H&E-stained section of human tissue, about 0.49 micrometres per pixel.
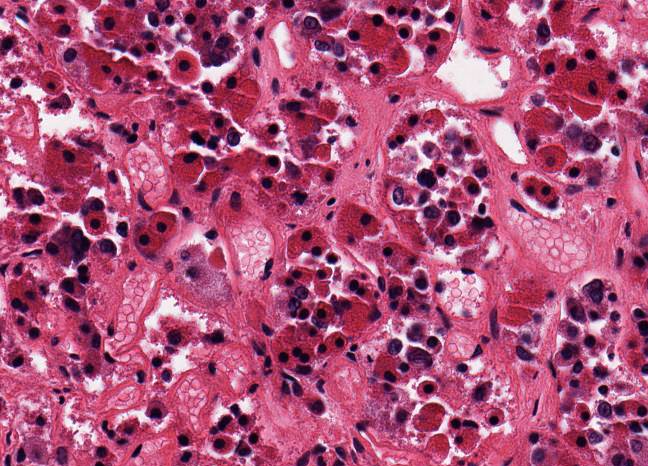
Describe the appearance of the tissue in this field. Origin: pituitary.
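These eosinophilic cells have round, dark, mostly single nuclei. Among them lie scattered pale cells, cytoplasm filled with many small clear vacuoles, clearest in the left half and centre-right. There are no gland lumens, epithelium-lined spaces or large cells with a single empty fat vacuole.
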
